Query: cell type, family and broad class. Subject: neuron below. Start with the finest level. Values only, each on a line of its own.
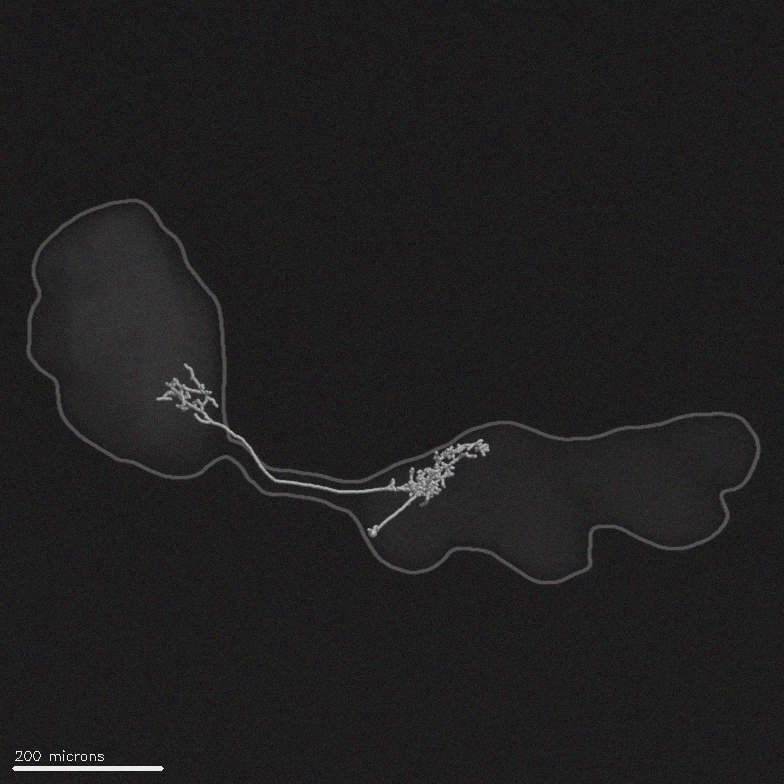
AN07B052
hemilineage 07B
ascending neuron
